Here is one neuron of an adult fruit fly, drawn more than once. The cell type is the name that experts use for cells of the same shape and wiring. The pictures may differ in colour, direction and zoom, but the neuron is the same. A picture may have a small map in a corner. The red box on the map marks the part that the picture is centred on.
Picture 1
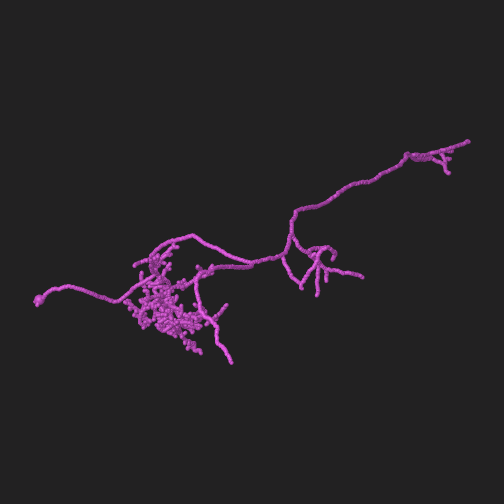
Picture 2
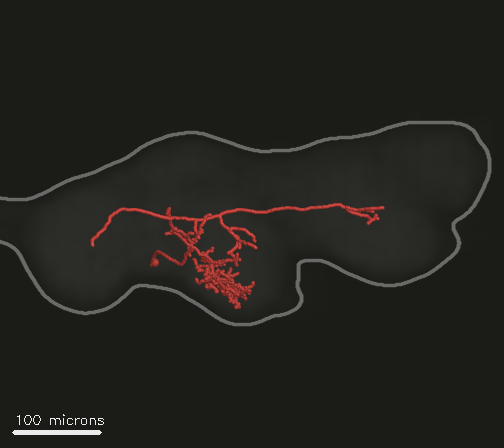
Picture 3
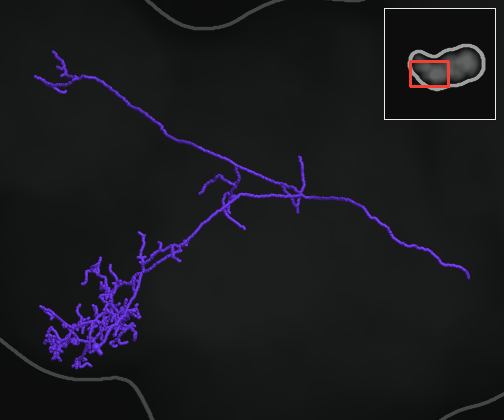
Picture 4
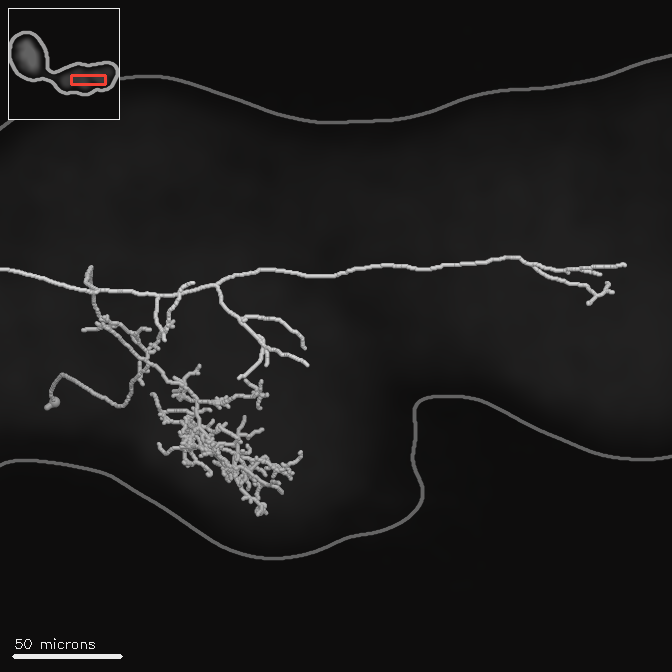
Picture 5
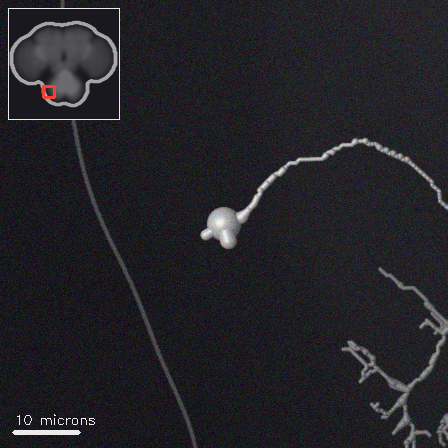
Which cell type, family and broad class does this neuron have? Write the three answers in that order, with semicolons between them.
IN08B064; hemilineage 08B; nerve-cord intrinsic neuron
